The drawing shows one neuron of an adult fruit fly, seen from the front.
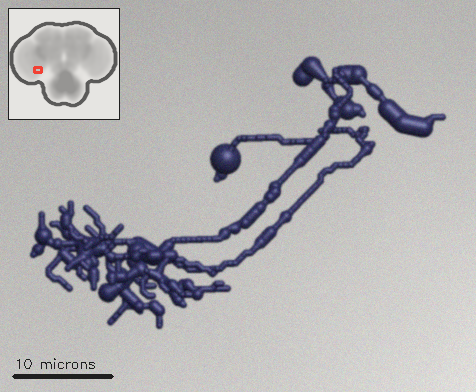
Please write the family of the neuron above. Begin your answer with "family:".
family: T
